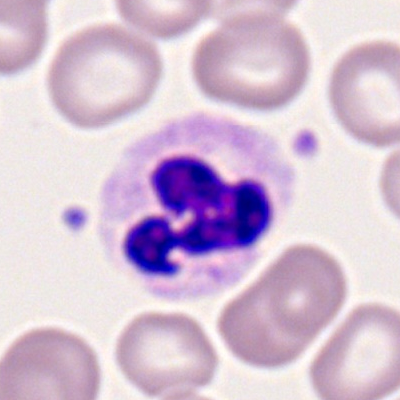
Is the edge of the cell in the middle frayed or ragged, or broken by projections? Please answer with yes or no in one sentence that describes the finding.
Yes, the border of the cell is ragged or frayed, or shows projections, blebs or tags.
